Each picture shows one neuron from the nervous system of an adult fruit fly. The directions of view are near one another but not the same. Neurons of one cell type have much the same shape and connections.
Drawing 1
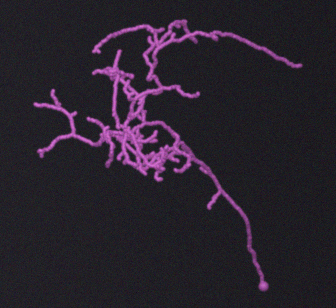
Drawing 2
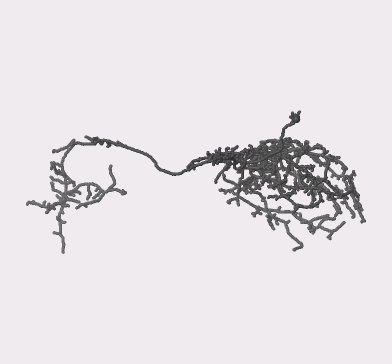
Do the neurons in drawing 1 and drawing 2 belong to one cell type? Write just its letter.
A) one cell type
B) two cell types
B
